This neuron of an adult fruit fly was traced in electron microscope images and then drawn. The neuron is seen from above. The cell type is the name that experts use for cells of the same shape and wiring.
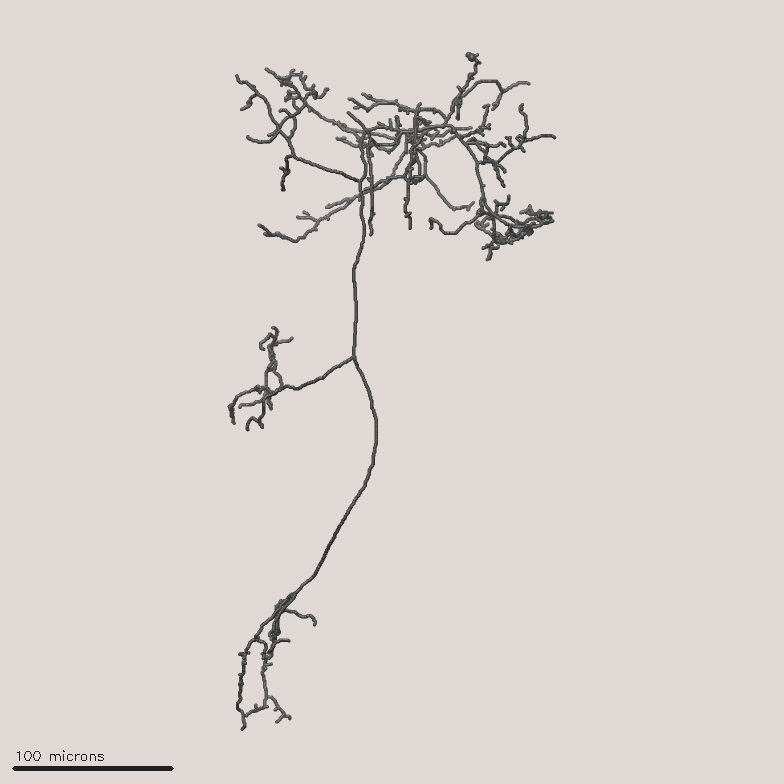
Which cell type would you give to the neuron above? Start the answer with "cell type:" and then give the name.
cell type: IN18B018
